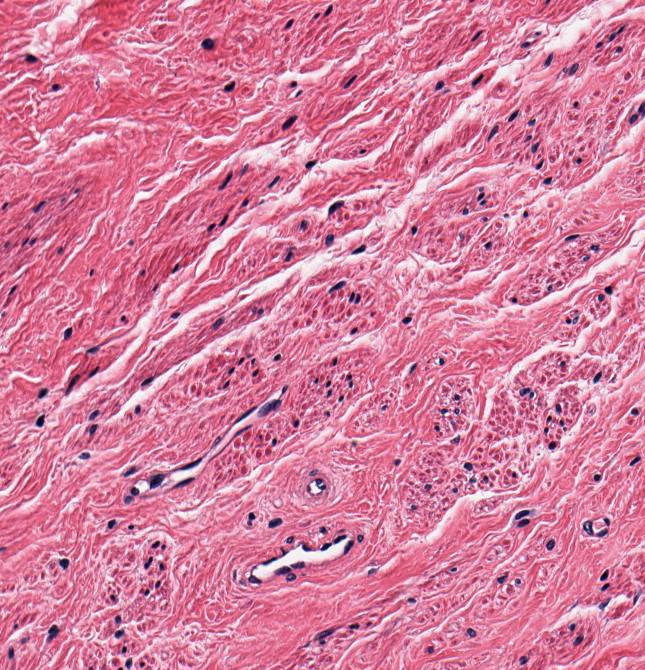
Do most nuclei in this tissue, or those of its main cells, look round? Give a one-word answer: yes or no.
No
